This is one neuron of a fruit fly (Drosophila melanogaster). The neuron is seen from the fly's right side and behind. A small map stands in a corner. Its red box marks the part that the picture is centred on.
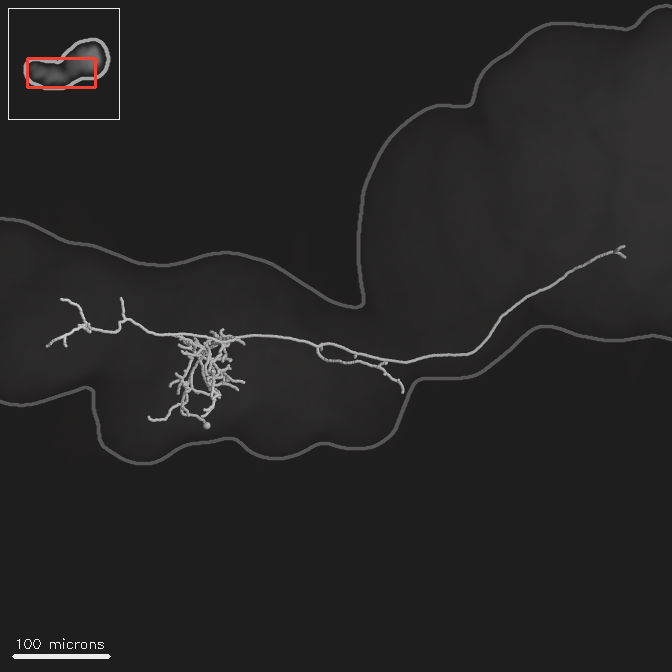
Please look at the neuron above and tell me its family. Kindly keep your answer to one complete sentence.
One member of family hemilineage 07B is this neuron.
